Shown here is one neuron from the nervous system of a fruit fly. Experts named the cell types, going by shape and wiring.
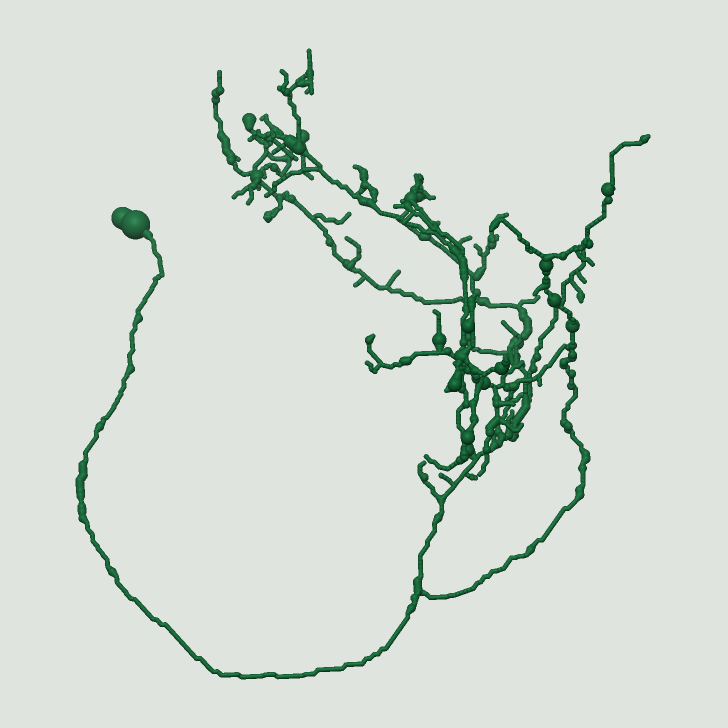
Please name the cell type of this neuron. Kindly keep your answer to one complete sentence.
This neuron is given the cell type LHPV2c1_a.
